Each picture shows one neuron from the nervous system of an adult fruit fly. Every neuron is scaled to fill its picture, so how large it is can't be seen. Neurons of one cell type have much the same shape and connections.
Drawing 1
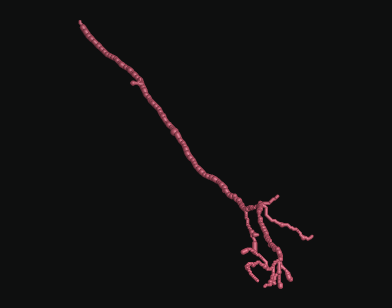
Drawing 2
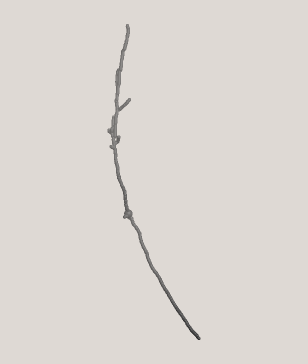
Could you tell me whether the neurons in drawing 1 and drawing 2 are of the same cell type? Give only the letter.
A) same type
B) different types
A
